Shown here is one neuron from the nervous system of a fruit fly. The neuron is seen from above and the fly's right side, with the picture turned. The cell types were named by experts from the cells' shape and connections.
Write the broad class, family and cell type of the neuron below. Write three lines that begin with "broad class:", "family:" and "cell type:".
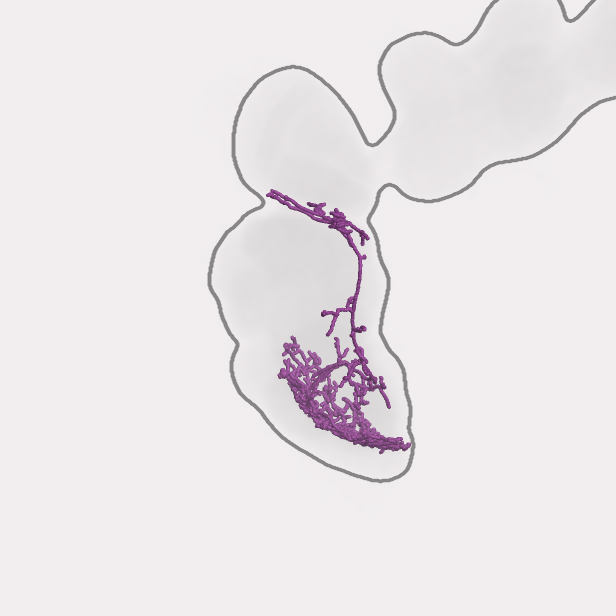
broad class: visual projection neuron
family: MeVPaMe
cell type: MeVPaMe1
